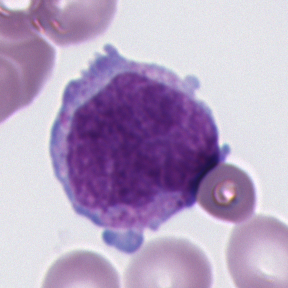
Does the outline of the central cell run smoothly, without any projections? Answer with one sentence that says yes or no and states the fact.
No, this cell has a rough edge, ragged or bearing projections, blebs or tags.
